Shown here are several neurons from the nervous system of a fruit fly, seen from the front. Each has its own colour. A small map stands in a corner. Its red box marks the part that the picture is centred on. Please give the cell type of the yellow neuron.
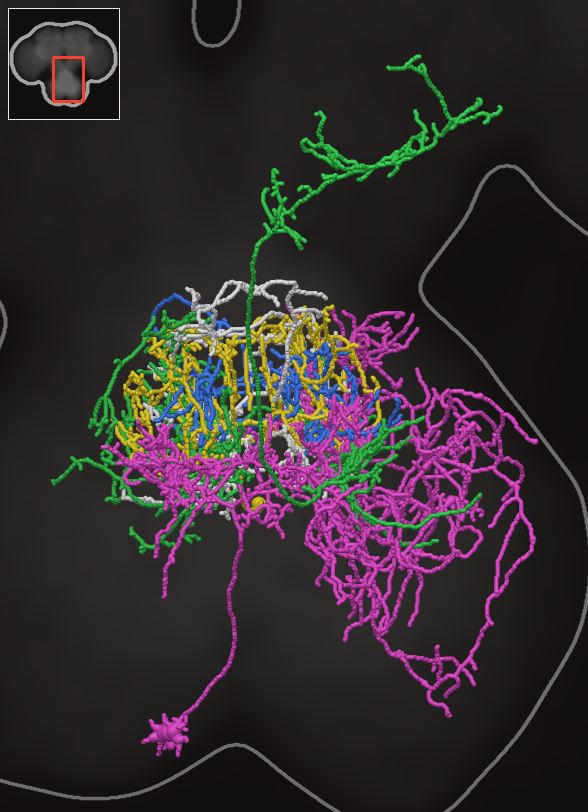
IN06B049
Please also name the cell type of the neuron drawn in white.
INXXX355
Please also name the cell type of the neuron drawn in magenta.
IN12B002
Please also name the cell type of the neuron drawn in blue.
IN02A028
